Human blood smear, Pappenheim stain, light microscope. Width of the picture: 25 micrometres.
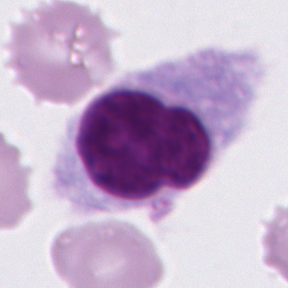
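Hairy cell in a stained peripheral blood smear. Its nucleus, about 12 by 9 micrometres, sits toward the lower left, so most of the cytoplasm lies above and to the right of it. The chromatin looks dark purple all through the nucleus. The cytoplasm is a pale greyish lilac, with only a faint fine mottling and, as far as I can see, no coarse granules.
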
